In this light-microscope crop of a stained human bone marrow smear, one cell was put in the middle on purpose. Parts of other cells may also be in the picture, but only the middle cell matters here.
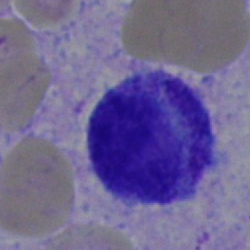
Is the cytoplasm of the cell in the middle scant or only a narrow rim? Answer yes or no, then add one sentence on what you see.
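Yes. Cytoplasm is scant, with at most a very thin rim visible around the nucleus.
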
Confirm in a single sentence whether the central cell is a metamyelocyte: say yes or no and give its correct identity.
No, the centre of the crop contains a myelocyte rather than a metamyelocyte.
